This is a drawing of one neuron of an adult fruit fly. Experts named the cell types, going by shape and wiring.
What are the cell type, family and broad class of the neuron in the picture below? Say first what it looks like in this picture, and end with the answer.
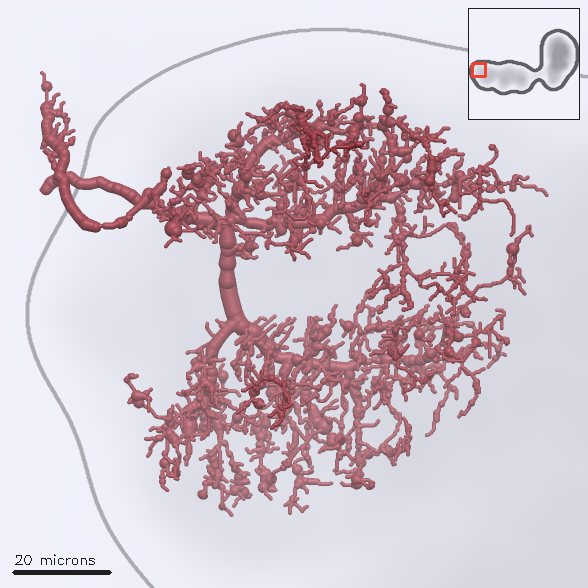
By the scale bar it is about 110 microns wide in this view. More than a hundred branch ends can be seen. Its cell type is MNad62. The family is MNad. Its broad class is motor neuron of the nerve cord.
